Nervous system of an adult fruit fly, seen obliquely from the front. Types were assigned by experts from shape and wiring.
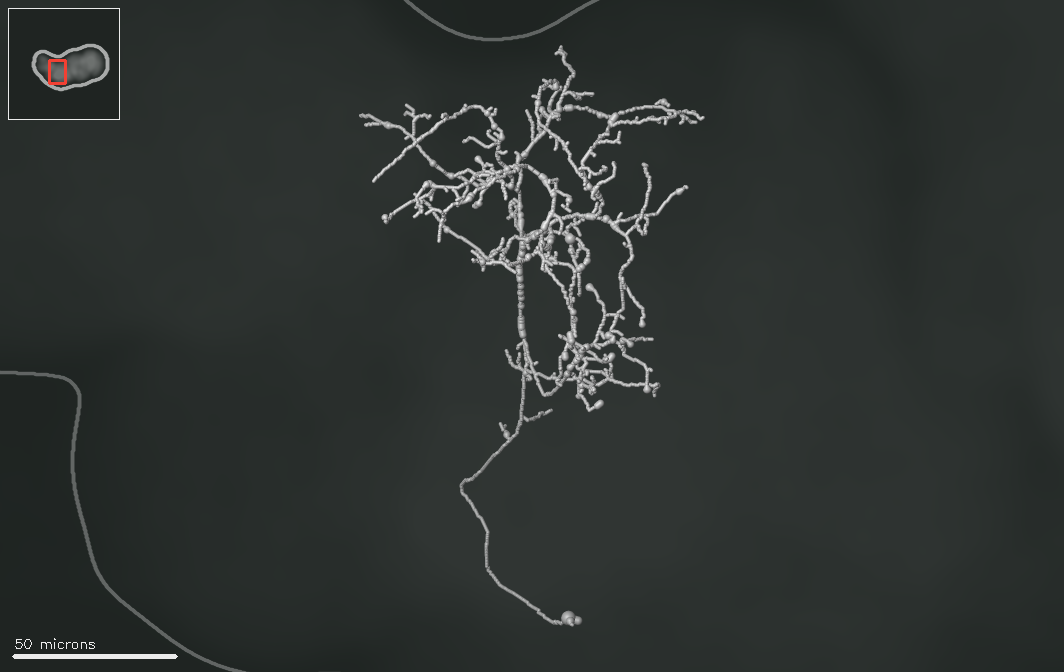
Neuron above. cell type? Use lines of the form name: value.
cell type: IN00A039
